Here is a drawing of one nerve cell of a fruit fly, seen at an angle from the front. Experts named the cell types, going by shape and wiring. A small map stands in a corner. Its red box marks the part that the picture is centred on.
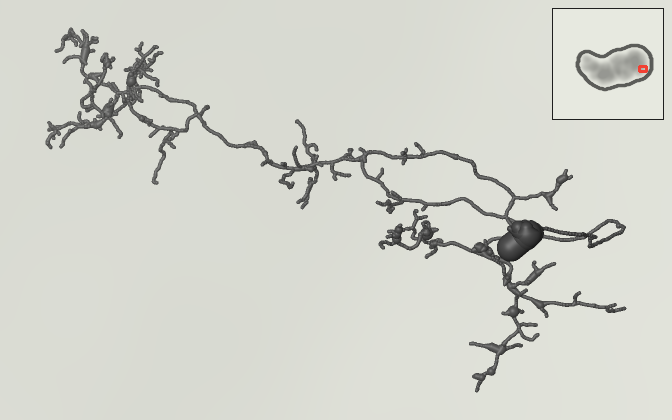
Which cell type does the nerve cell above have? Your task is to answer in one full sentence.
The cell type that this nerve cell has is Mi2.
